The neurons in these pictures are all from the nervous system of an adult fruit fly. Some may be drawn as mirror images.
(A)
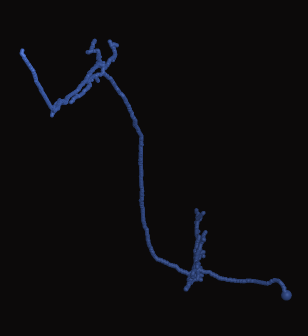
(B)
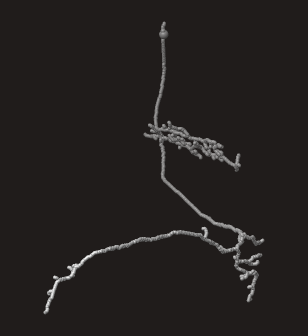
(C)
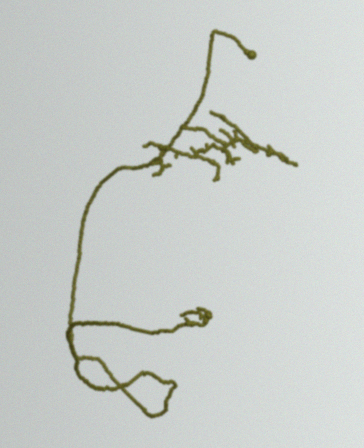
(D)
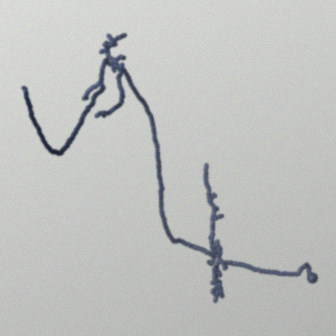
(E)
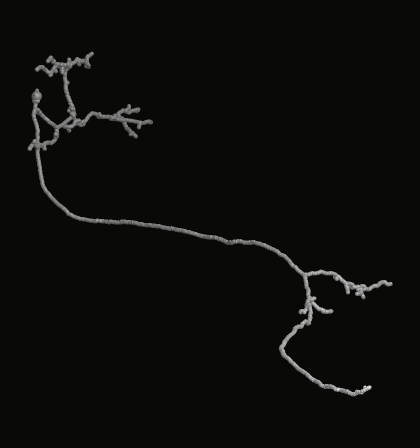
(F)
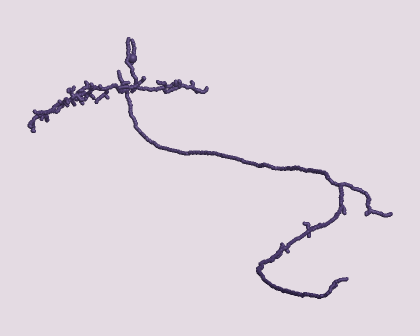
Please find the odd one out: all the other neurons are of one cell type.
C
